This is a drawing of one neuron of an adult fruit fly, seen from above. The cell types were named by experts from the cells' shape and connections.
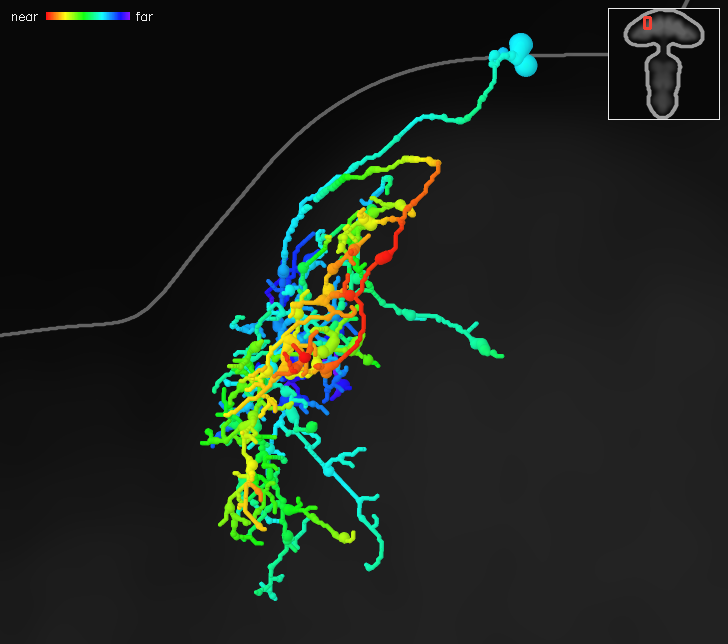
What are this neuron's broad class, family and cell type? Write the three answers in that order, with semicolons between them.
central-brain intrinsic neuron; hemilineage VLPa1_lateral; CB1193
